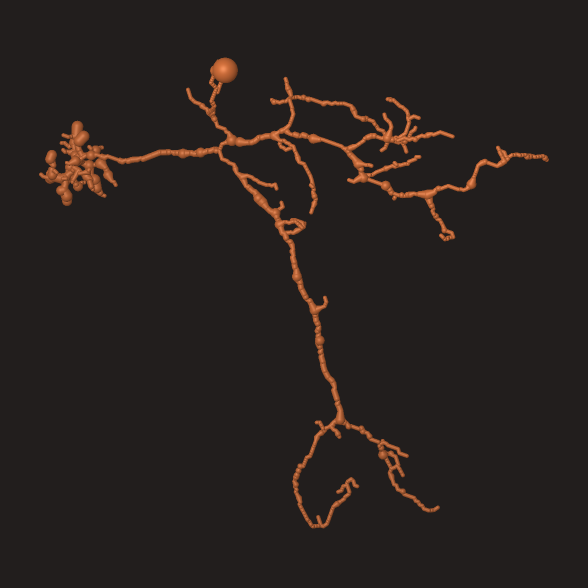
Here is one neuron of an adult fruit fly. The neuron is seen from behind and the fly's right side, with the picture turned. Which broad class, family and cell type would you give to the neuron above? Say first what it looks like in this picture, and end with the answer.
Its cell body lies at the top of the picture. The picture shows dozens of branch ends. It is a central-brain intrinsic neuron. Its family is called class CX. It is of cell type IbSpsP.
